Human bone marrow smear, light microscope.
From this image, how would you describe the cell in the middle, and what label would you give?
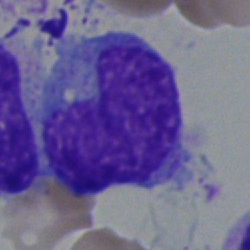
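Taking the nucleus first, a broad notch on its upper left side gives it a kidney-like shape. Turning to the cytoplasm, no granules can be seen, and a single small clear spot lies within the notch of the nucleus. As for the outline, it is ragged at the lower right, where pale blue fragments trail off. This one is a monocyte.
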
